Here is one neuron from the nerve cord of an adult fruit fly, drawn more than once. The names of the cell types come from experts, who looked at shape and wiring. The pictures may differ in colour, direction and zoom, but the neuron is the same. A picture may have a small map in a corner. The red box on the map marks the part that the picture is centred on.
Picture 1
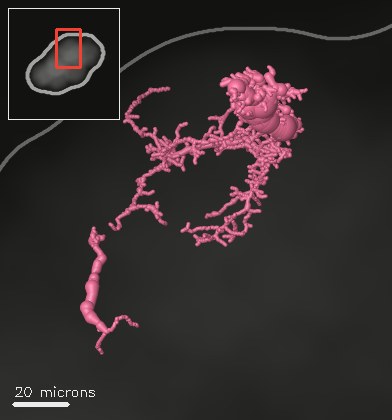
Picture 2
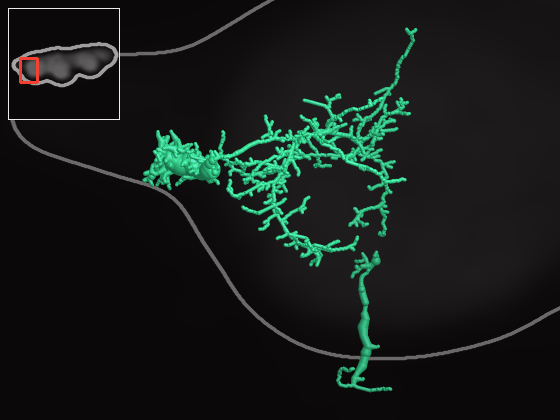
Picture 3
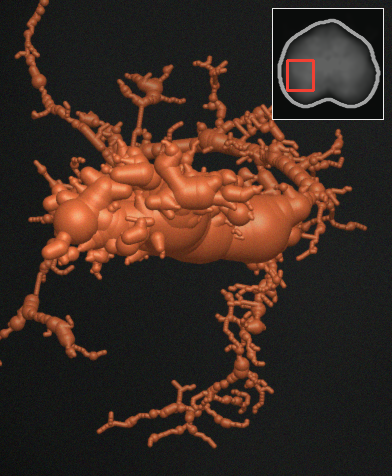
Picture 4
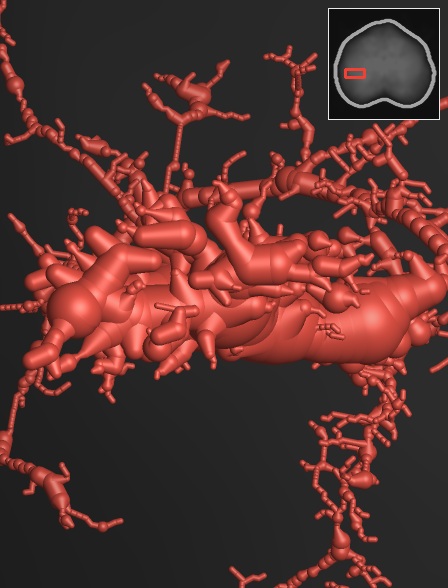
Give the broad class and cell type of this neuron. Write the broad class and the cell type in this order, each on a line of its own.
motor neuron of the nerve cord
Acc. tr flexor MN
